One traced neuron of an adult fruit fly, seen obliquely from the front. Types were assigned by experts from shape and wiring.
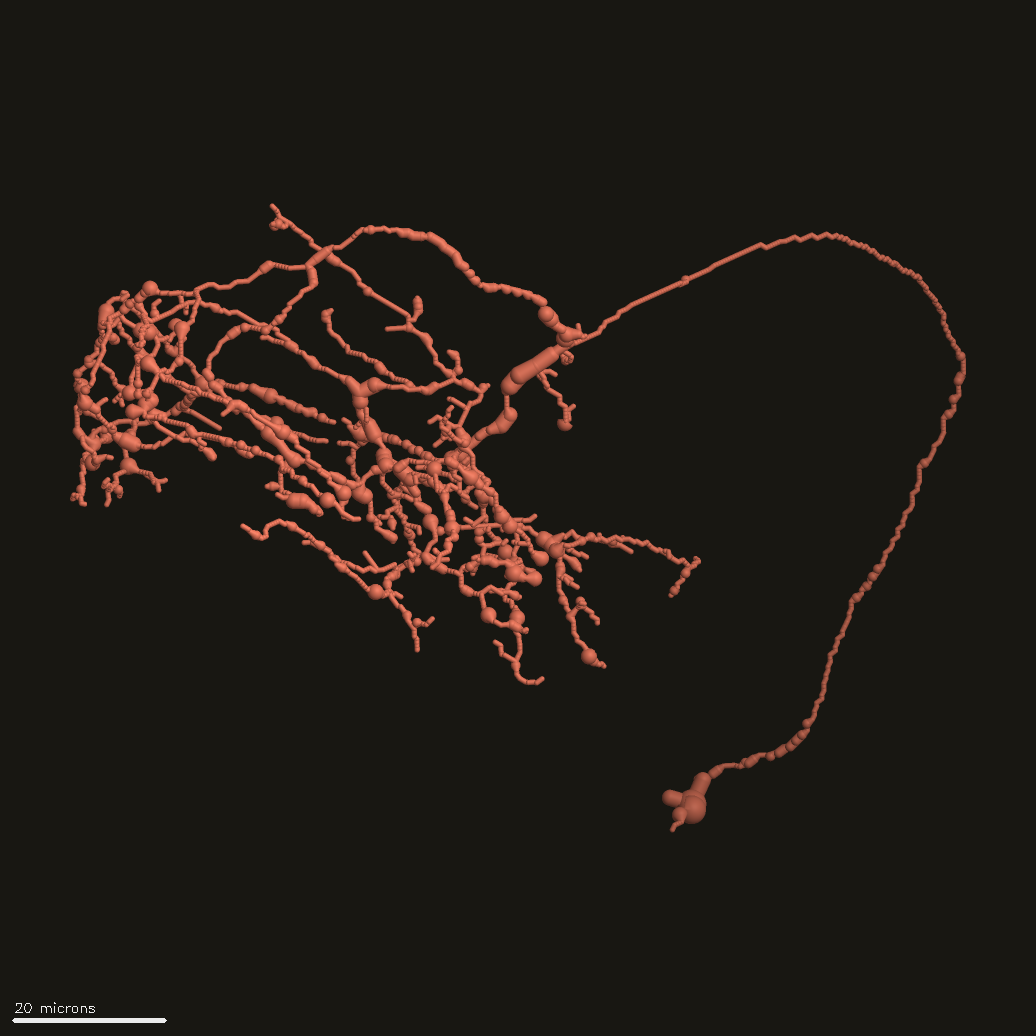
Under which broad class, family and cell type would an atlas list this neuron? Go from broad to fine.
central-brain intrinsic neuron; hemilineage LB5; GNG409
